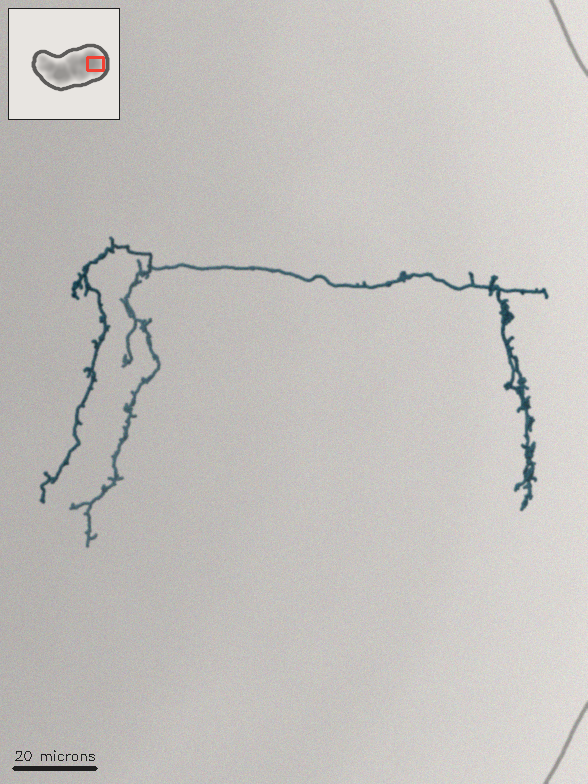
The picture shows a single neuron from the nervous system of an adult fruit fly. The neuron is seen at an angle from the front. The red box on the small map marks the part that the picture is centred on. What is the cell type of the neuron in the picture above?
TmY9a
